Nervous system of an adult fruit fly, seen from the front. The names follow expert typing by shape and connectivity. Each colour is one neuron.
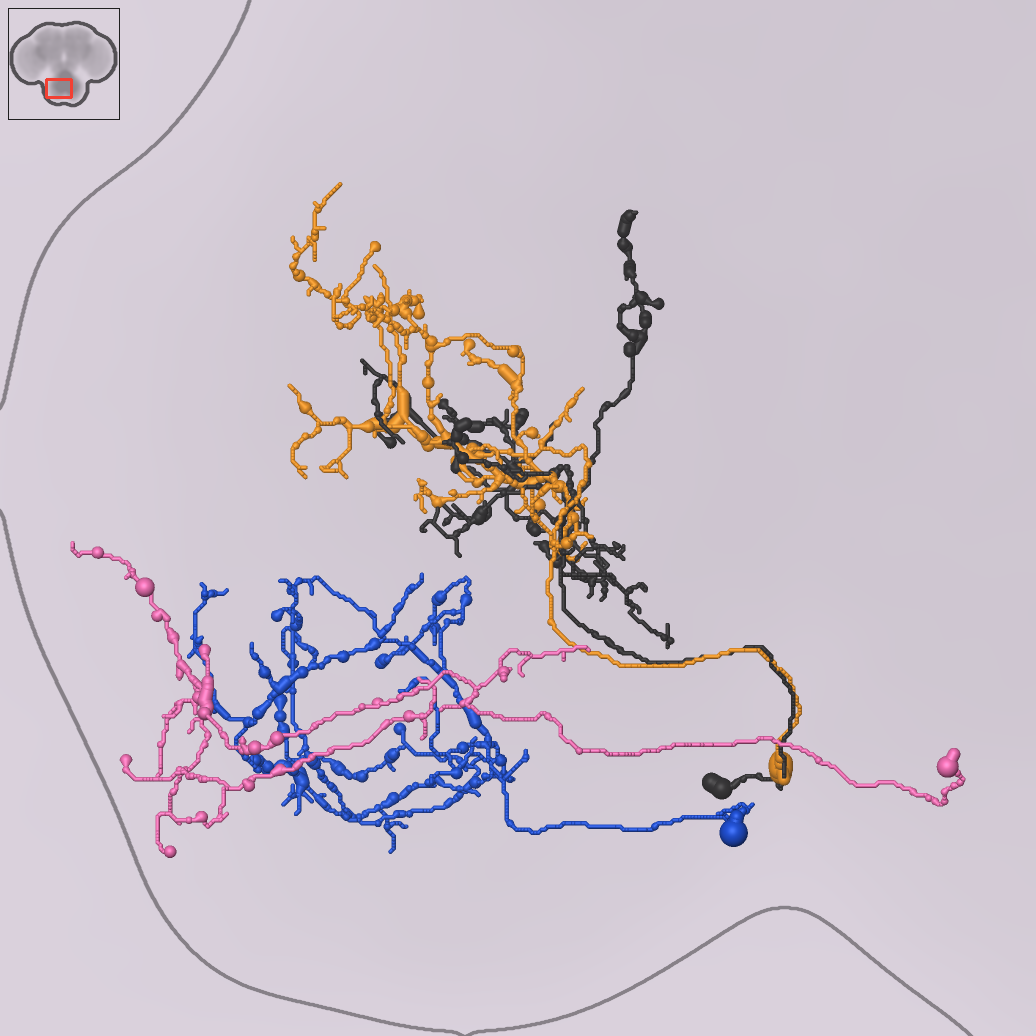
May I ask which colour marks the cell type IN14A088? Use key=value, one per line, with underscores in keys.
colour=blue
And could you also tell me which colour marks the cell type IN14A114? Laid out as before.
colour=pink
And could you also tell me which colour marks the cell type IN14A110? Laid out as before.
colour=black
